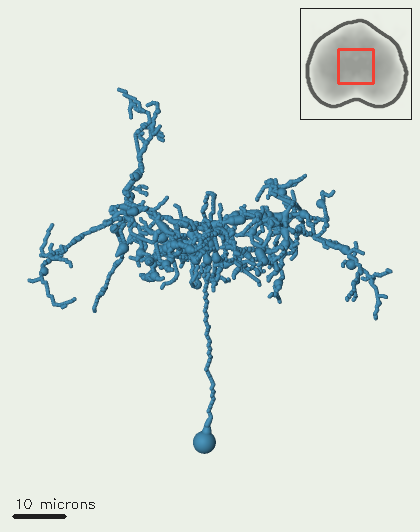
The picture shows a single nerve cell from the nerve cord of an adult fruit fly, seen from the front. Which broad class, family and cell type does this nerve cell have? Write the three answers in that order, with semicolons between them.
nerve-cord intrinsic neuron; hemilineage 00A; IN00A066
